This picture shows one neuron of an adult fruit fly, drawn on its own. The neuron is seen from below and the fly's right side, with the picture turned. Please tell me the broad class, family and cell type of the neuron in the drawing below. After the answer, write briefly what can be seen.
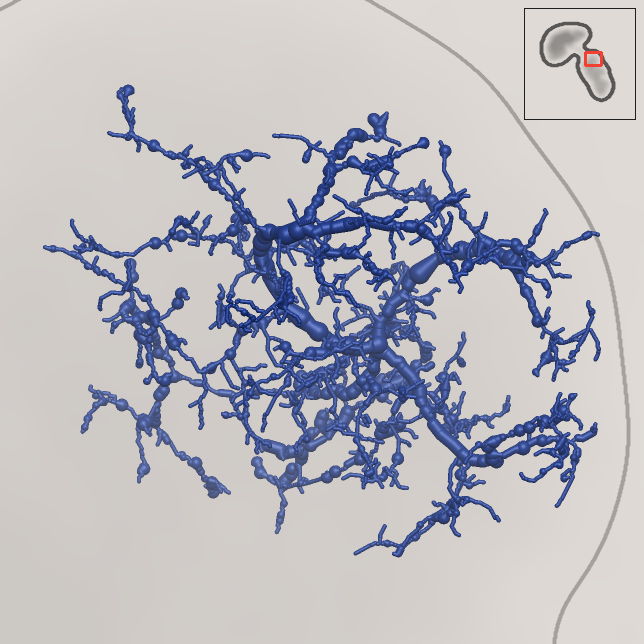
It is a nerve-cord intrinsic neuron. The family is hemilineage 20A.22A. The cell type is IN20A.22A006. It lies in the nerve cord. More than a hundred branch ends can be seen.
